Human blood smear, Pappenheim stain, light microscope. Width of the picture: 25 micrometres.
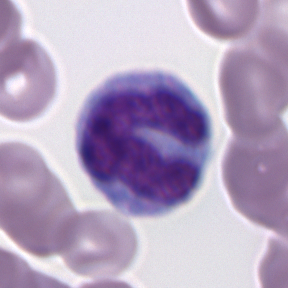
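Monocyte in a stained smear of human peripheral blood, light microscope. The nucleated cell at the centre is round and smooth in outline, about 12 micrometres across. Its nucleus is a thick curved band bent around a pale slit in the middle of the cell and fills about 60% of the cell's area. No nucleoli can be seen in the nucleus. The cytoplasm forms a narrow rim, widest at the lower left.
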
